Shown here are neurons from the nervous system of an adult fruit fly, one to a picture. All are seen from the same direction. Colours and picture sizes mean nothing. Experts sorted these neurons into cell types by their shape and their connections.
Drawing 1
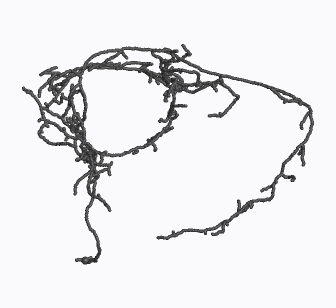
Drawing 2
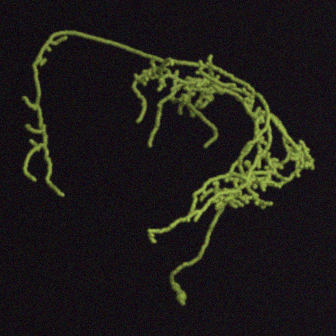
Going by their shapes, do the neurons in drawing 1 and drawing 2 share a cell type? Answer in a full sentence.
They are of the same cell type.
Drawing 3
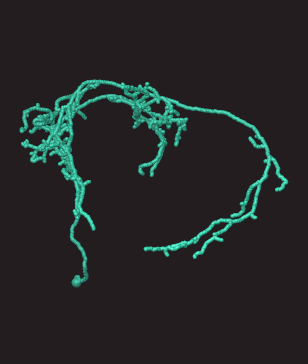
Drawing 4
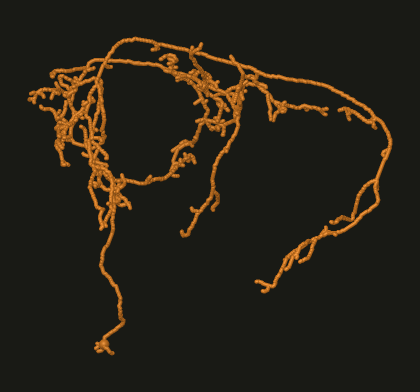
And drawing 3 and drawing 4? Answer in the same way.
They are of the same cell type.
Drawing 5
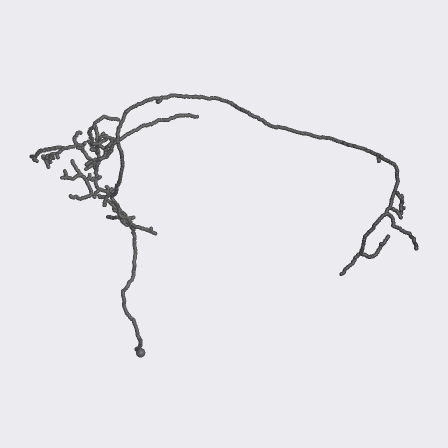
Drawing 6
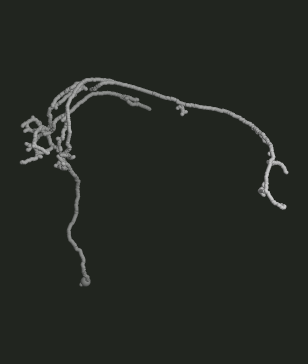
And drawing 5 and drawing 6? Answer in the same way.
They are of the same cell type.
